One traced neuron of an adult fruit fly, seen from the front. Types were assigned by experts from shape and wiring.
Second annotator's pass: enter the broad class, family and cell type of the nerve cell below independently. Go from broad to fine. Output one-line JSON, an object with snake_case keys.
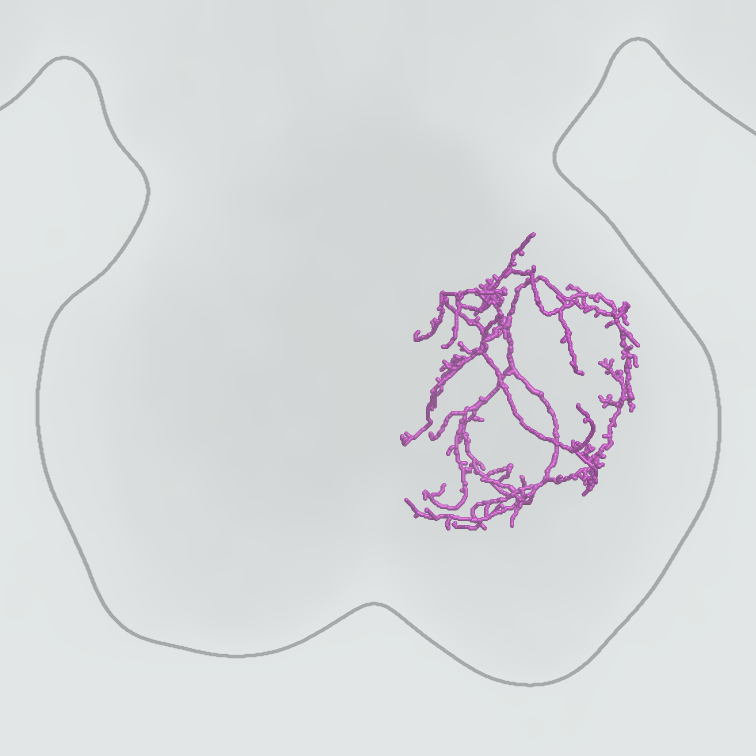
{"broad_class": "nerve-cord intrinsic neuron", "family": "hemilineage 03A", "cell_type": "IN03A068"}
